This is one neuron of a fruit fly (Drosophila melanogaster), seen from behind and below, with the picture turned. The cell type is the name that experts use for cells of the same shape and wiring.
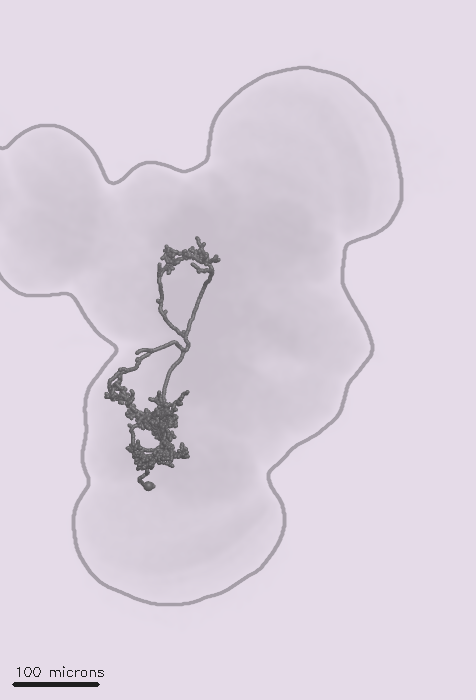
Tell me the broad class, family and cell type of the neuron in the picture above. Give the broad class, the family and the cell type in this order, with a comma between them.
central-brain intrinsic neuron, hemilineage SLPal2, aSP-g3Am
